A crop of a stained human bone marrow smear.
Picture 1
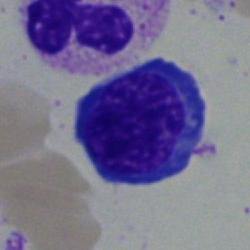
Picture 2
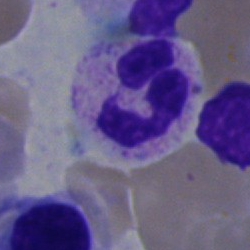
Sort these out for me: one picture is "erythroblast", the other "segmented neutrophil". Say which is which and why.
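Picture 1: erythroblast. Picture 2: segmented neutrophil. Outline: picture 1 roughly round, with several flattened, angular edges; picture 2 roughly round and smooth. Nucleus: picture 2 a curved, C-shaped band with narrowings along its length, enclosing a pale area of cytoplasm at the cell's centre; no nucleoli visible. Chromatin: picture 1 dark purple and clumped, small lighter spots between the clumps; picture 2 dense and dark purple. Cytoplasm: picture 1 a narrow deep blue rim, wider on the right than on the left, no granules; picture 2 no vacuoles.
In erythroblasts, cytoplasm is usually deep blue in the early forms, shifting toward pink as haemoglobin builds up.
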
